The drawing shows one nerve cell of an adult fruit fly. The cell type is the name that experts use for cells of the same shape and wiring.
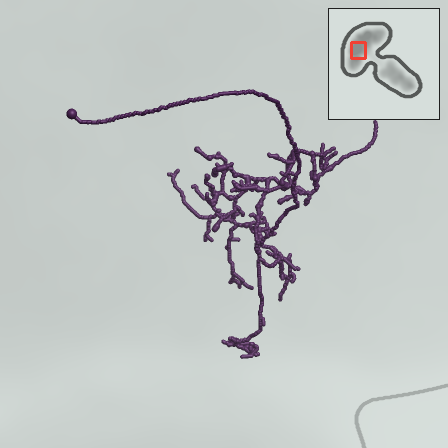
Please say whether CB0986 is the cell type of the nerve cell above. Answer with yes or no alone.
yes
